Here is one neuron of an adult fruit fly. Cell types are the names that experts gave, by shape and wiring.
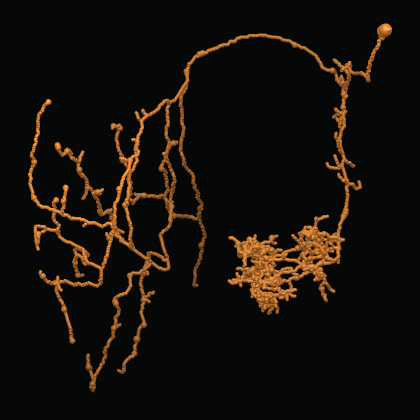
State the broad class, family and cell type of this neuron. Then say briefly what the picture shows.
This is an optic-lobe intrinsic neuron. The family is LOLP. It is of cell type LOLP1. Dozens of branch ends can be seen. In this view it is about as wide as it is tall.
